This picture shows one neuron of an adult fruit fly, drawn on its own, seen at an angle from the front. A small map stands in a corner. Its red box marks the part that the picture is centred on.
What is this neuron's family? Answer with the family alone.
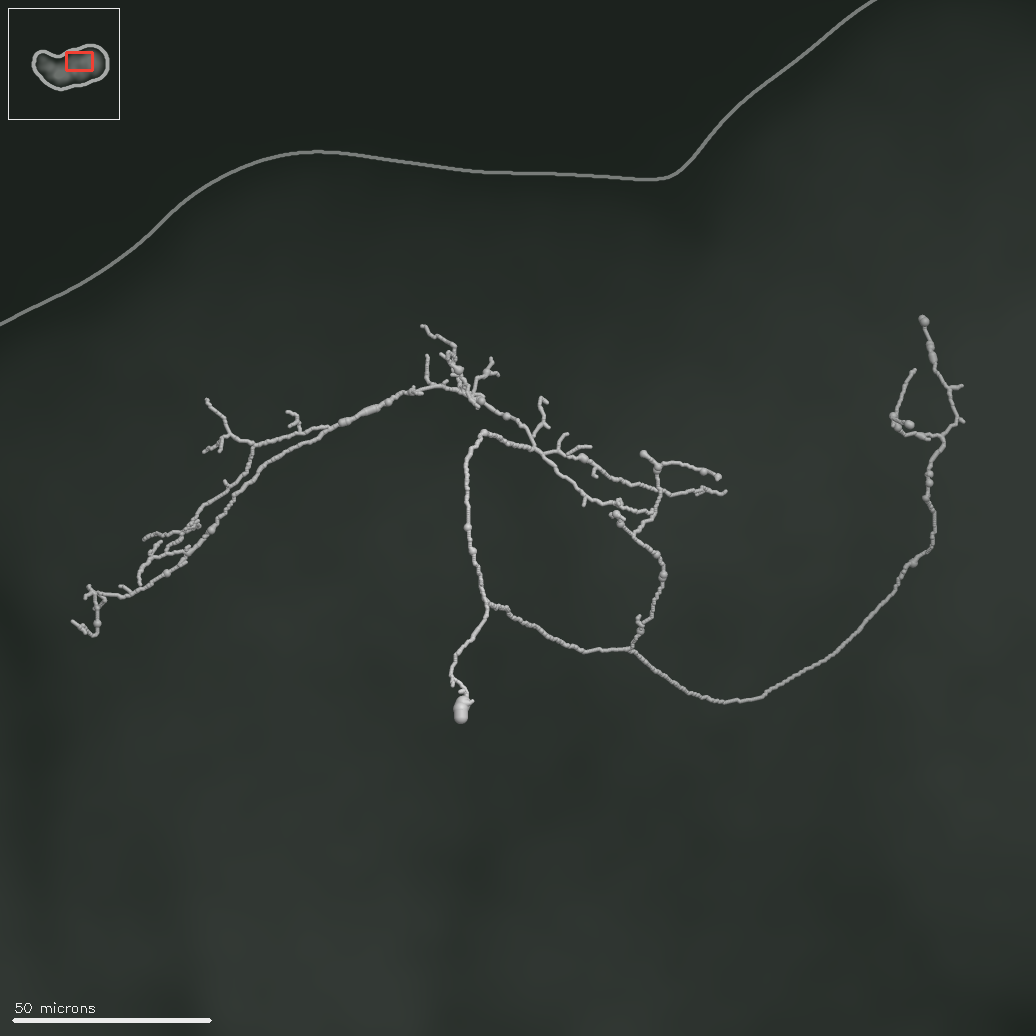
hemilineage AOTUv4_dorsal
